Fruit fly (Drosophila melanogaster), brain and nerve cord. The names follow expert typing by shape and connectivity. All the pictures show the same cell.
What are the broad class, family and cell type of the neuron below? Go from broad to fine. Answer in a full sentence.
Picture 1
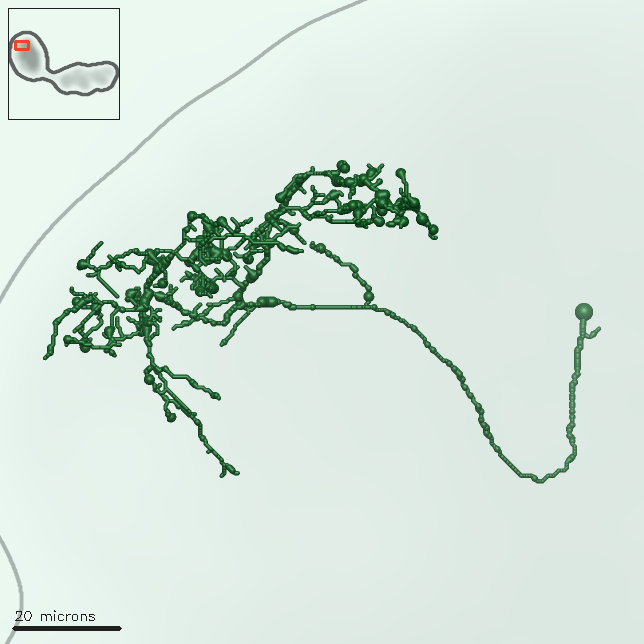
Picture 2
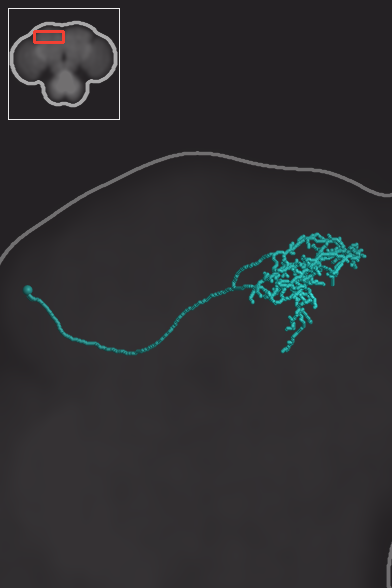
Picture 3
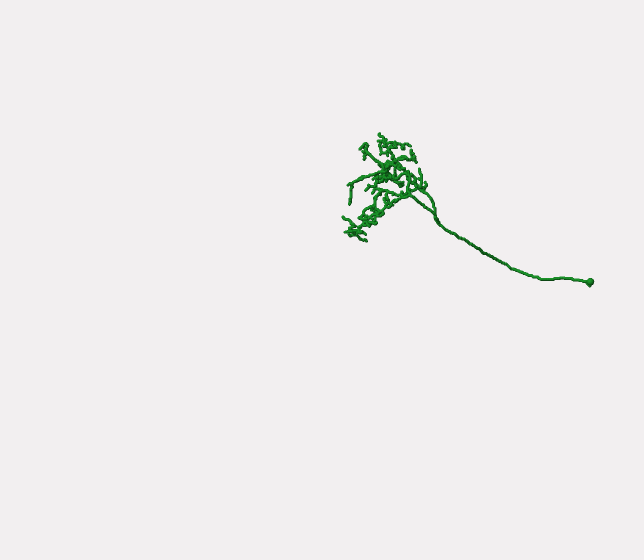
A central-brain intrinsic neuron of hemilineage LHl2_dorsal, type SMP004.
